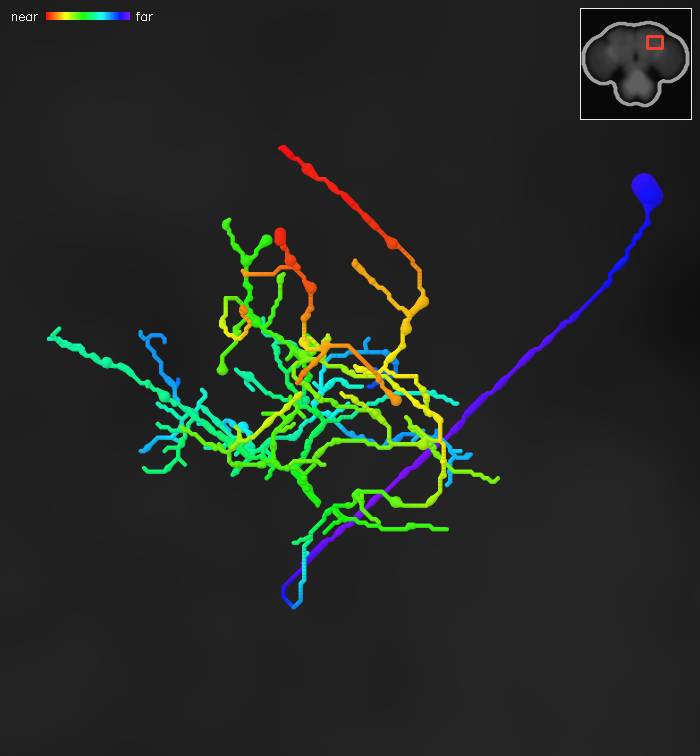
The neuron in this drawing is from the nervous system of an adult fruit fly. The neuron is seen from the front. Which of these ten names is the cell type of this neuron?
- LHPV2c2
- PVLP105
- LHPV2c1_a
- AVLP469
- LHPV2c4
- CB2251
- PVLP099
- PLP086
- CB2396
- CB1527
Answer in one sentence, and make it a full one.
This neuron belongs to the cell type PLP086.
